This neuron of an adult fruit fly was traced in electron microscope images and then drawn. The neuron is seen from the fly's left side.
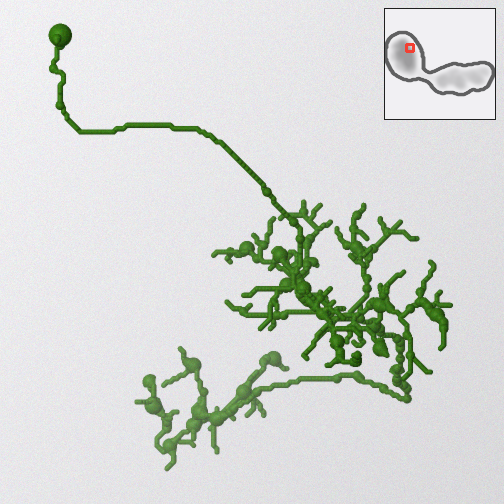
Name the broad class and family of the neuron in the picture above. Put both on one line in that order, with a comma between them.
optic-lobe intrinsic neuron, Tm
